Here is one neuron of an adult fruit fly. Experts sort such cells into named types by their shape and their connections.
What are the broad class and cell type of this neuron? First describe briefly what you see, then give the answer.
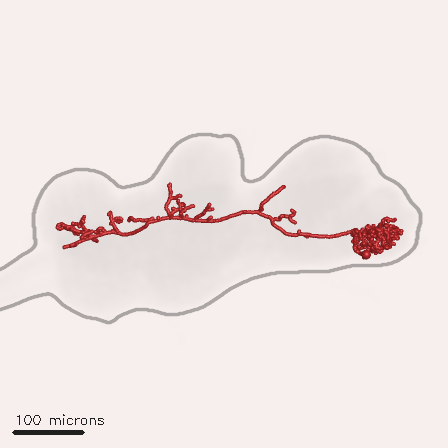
Its cell body lies on the right of the picture. By the scale bar it is about 500 microns wide in this view. Its broad class is nerve-cord intrinsic neuron. The cell type is INXXX161.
